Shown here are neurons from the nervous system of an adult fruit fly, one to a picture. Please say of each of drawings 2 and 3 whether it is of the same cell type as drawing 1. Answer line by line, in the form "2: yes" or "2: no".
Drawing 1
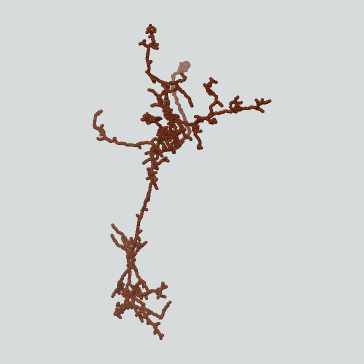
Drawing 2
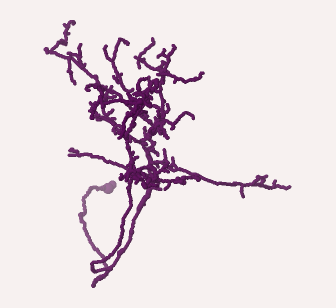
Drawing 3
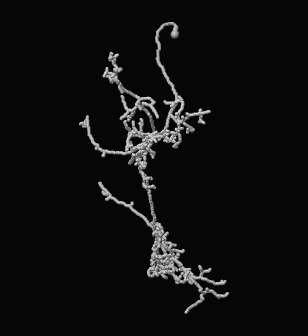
2: no
3: yes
